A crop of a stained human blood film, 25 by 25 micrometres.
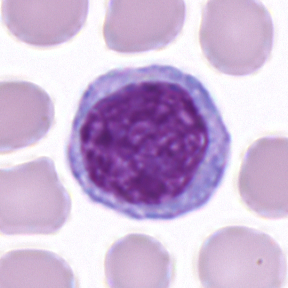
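Plasma cell at the centre of a stained peripheral blood smear. The nucleus lies near the middle, with cytoplasm on every side. That cytoplasm is deeper blue at the outer edge than beside the nucleus and shows no distinct granules. The surface has no projections.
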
